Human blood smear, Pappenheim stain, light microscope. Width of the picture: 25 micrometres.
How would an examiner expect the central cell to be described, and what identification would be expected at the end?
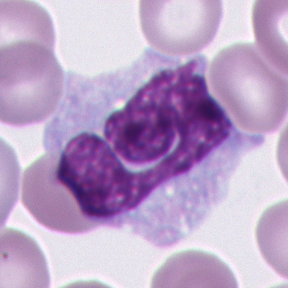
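Look first at the edge: irregular, with blunt angular corners, not round. The nucleus is one mass folded back on itself into a curved, S-like shape. Its chromatin looks lacy, with many small pale gaps between darker strands. A few tiny clear spots lie in the cytoplasm. This is a monocyte.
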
